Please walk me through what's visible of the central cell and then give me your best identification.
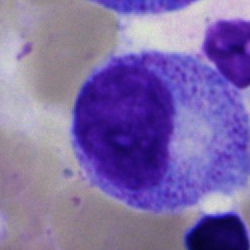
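Outline round, smooth. Nuclear chromatin deep purple, fairly even rather than coarsely clumped. Small pale spot near the middle of the nucleus. Paler, less granular cytoplasmic zone just right of the nucleus. Myelocyte.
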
